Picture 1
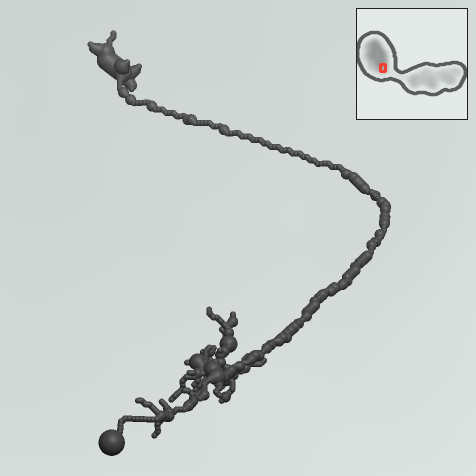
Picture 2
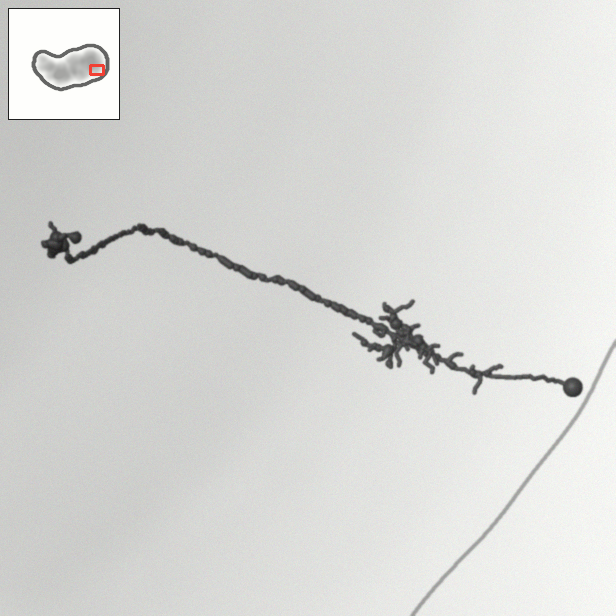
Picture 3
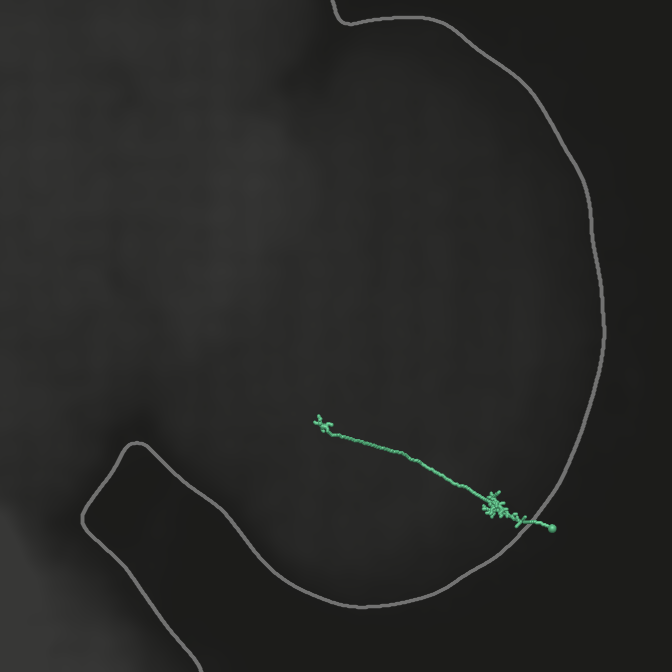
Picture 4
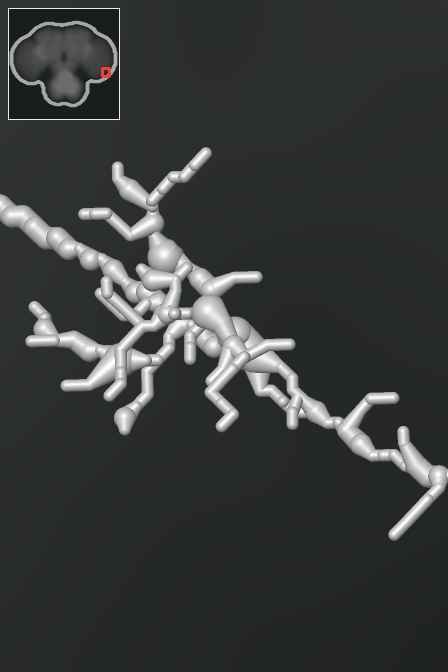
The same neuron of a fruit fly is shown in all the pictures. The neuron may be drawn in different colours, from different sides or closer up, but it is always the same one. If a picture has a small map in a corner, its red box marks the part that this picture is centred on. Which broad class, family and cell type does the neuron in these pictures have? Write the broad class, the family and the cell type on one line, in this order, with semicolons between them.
optic-lobe intrinsic neuron; Tm; Tm9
